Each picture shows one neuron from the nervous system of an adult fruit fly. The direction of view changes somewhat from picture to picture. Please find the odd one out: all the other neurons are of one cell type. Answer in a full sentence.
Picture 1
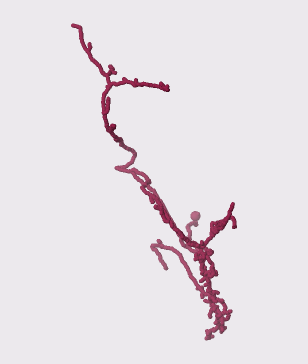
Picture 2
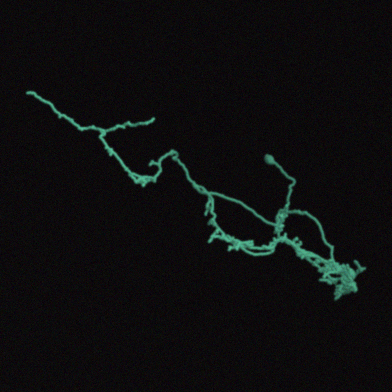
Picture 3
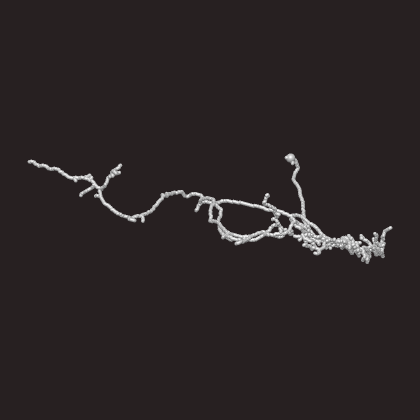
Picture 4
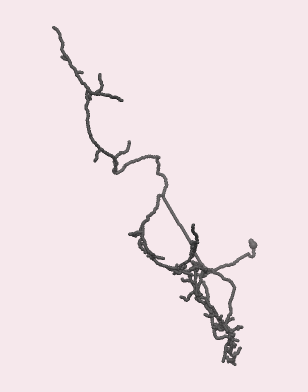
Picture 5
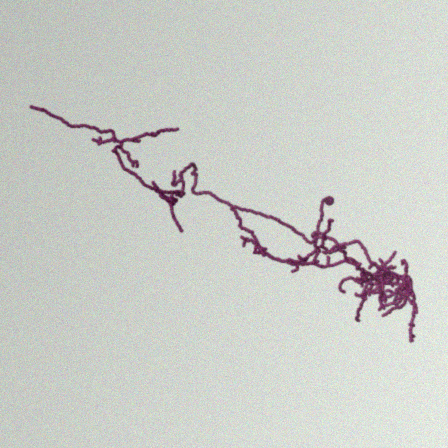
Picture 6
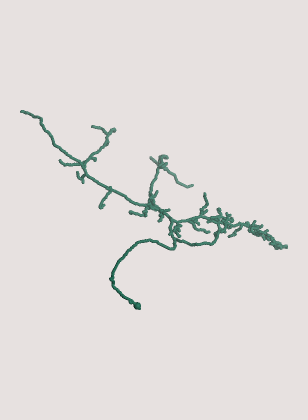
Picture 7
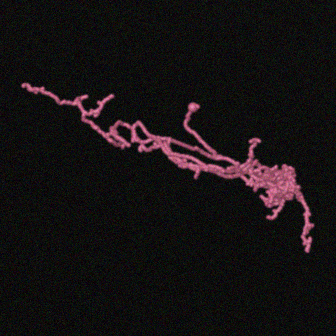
Picture 6 is the odd one out.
